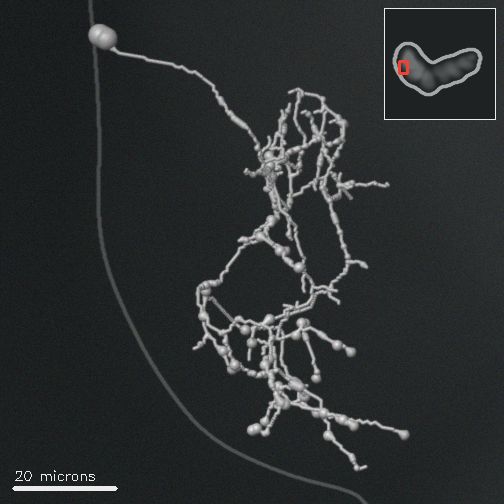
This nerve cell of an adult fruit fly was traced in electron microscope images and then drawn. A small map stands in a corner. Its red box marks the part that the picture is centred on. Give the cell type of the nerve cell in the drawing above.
CB2471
